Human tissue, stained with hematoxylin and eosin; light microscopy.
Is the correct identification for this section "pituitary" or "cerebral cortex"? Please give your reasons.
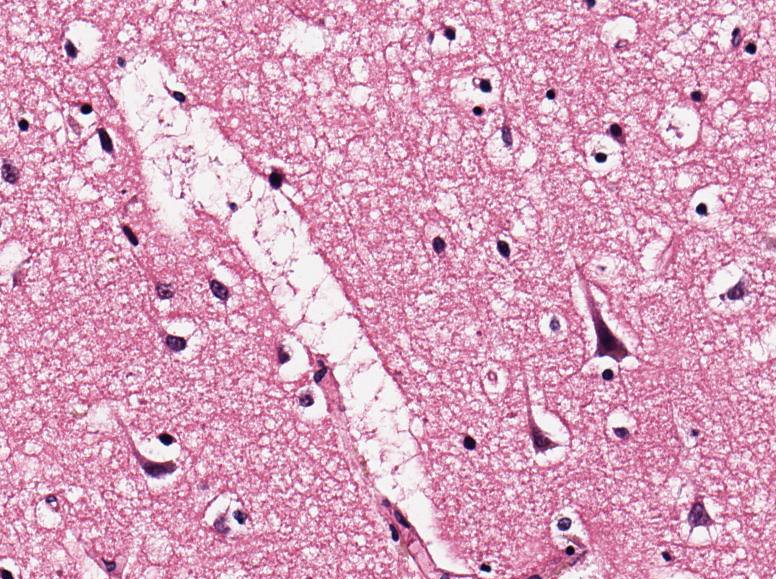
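Cerebral cortex, not pituitary. Decides: pyramidal neurons are present, each sending a tapering process upward from the apex of its cell body.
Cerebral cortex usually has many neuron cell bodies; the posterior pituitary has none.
Also: many small round dark nuclei, little visible cytoplasm, evenly scattered. Pink background finely vacuolated, spongy with small round clear holes. Pale channel: wispy, pale, vacuolated material only; no red blood cells.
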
